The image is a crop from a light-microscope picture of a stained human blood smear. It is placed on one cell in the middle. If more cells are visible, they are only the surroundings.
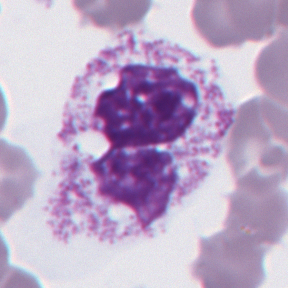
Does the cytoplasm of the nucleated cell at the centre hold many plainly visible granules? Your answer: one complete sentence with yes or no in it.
Yes, many visible granules are held in the cytoplasm of the cell.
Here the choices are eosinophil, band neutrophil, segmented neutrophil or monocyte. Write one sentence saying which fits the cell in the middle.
Of the cells in this crop, the central one is a segmented neutrophil.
